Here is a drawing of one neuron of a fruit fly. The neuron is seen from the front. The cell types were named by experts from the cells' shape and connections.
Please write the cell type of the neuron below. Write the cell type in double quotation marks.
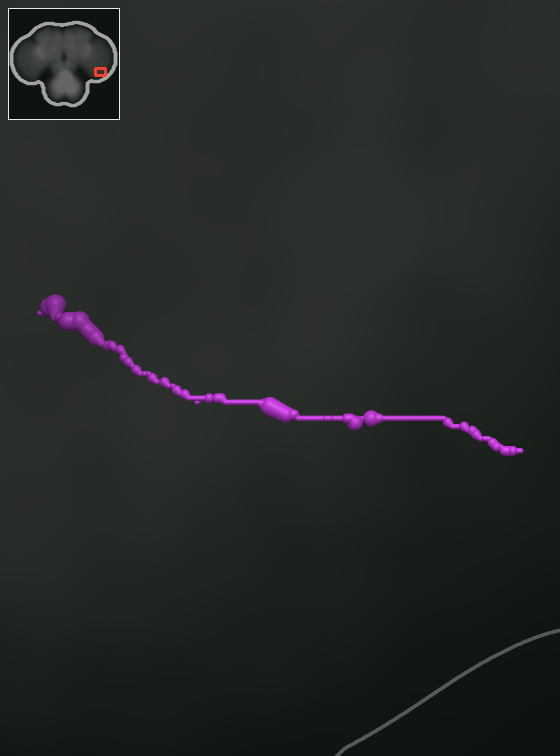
"R7y"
